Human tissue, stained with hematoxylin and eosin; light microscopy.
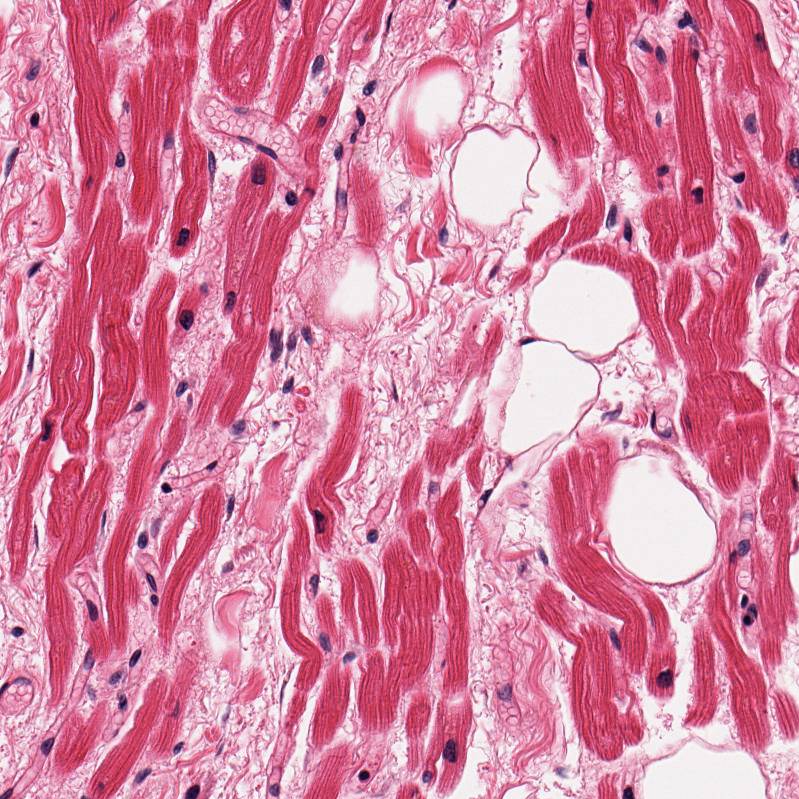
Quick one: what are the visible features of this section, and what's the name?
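Muscle fibres run roughly vertically, top to bottom, many branching to join neighbouring fibres. Each has a single oval, central nucleus. Thin-walled capillaries holding red blood cells in single file lie between fibres, as at upper left. This is atrial appendage of the heart.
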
